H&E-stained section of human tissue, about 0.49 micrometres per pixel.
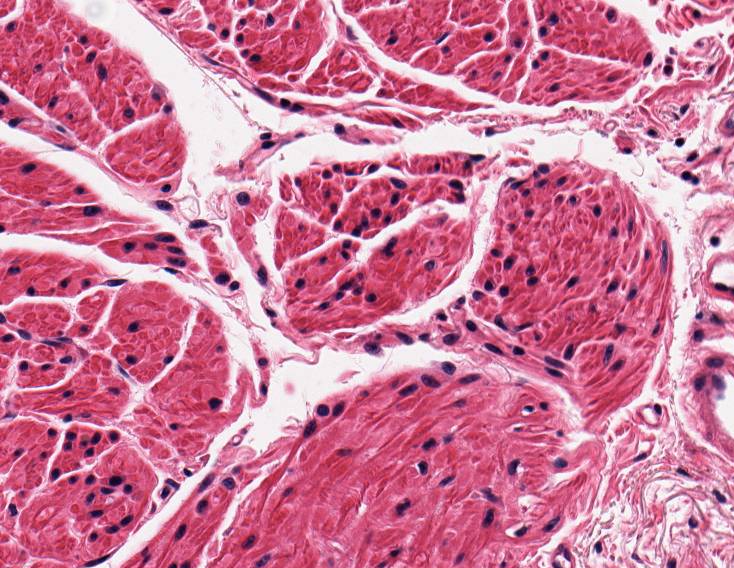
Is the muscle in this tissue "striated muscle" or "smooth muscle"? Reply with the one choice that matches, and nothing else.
Smooth muscle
